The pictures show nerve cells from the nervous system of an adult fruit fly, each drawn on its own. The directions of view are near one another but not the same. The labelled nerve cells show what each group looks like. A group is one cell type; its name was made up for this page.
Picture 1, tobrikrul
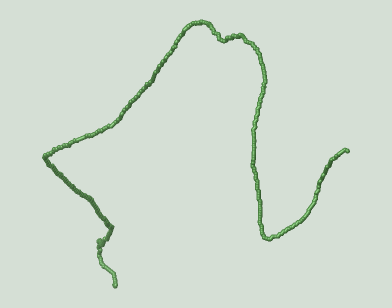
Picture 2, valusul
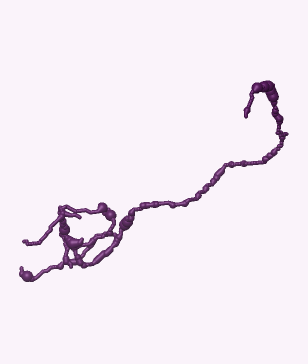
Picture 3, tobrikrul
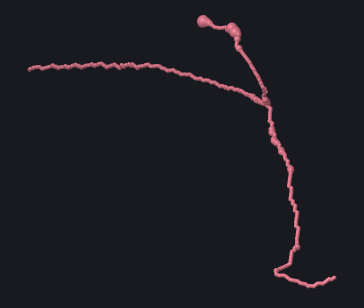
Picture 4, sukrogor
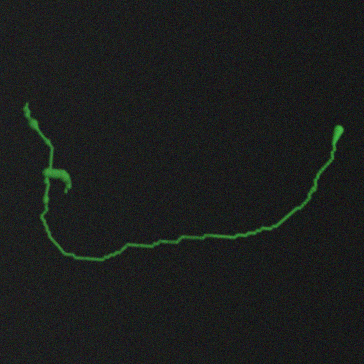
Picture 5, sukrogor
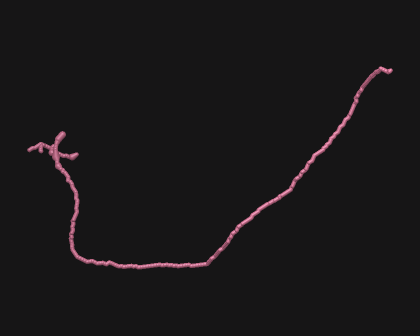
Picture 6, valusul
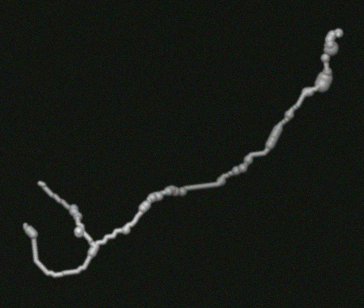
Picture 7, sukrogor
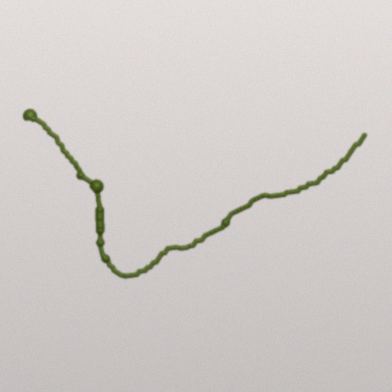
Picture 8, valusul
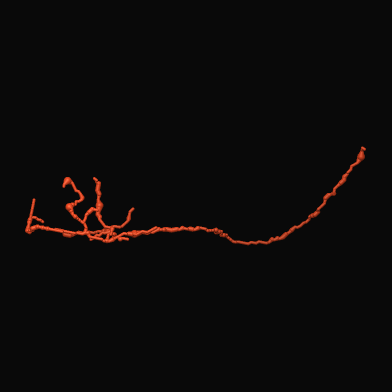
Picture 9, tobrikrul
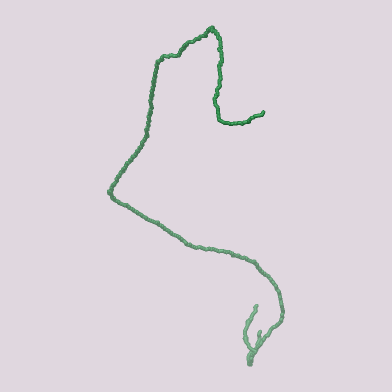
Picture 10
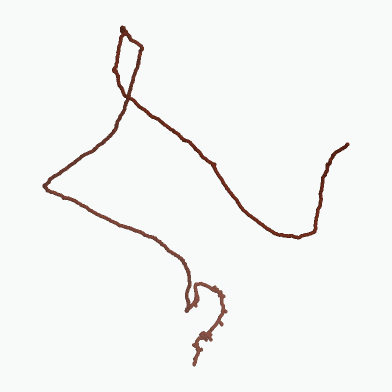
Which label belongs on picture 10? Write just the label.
tobrikrul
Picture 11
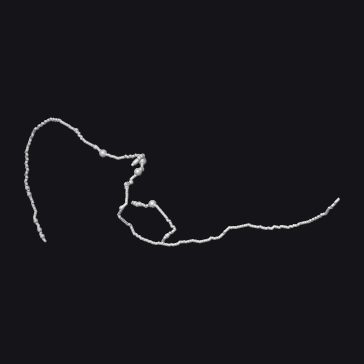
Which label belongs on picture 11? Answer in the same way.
sukrogor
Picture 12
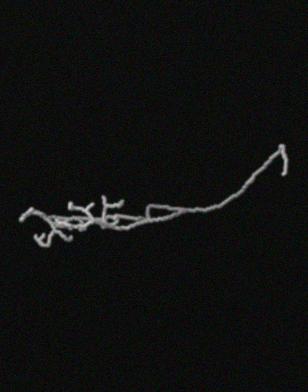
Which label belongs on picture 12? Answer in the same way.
valusul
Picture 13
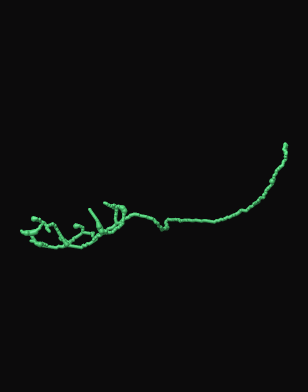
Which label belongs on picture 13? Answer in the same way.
valusul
